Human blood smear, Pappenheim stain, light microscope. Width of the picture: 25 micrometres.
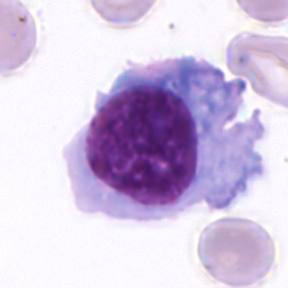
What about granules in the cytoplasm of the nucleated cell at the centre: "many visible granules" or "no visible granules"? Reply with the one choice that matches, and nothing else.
No visible granules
